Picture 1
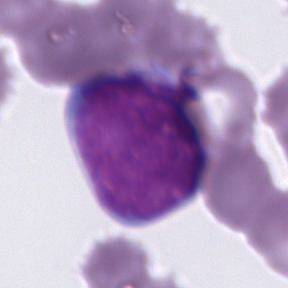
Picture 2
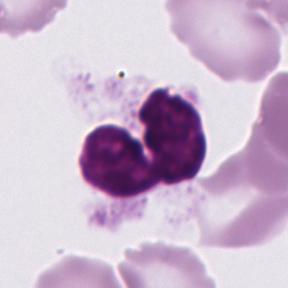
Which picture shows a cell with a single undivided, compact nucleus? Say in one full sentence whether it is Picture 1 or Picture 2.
There is a single compact round, oval or kidney-shaped nucleus in the cell of Picture 1.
